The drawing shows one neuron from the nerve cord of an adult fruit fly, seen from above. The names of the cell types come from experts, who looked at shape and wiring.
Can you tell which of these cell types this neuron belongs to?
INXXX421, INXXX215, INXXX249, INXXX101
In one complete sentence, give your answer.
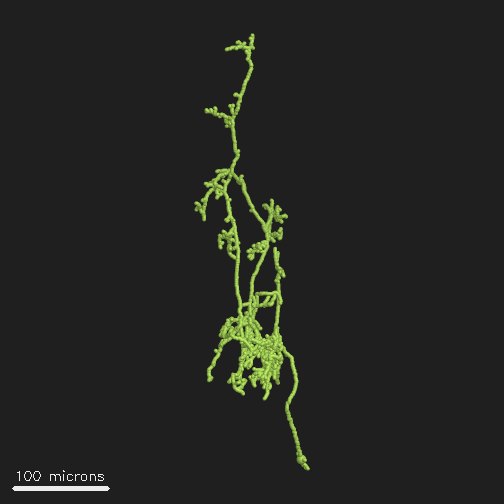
By type, the neuron is INXXX101.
